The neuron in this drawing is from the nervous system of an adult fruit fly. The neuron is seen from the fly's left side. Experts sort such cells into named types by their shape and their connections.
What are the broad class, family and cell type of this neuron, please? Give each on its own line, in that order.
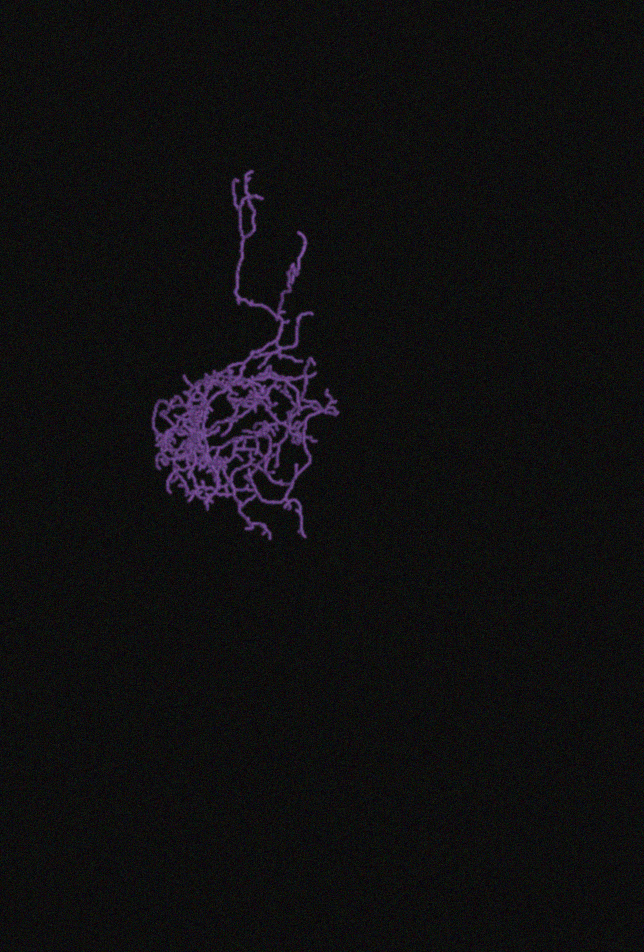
central-brain intrinsic neuron
hemilineage VLPa1_lateral
AVLP297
